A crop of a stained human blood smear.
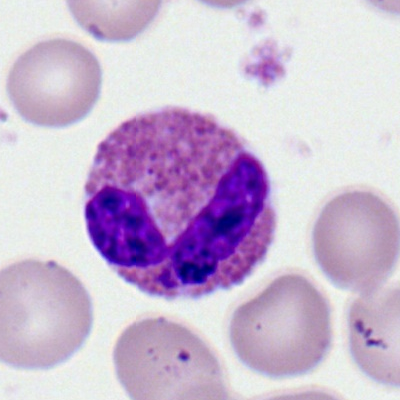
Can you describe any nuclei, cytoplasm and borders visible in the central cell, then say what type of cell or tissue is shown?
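First, the outline is round and smooth. Second, the nucleus has two lobes, which together form a V opening upward. Third, its chromatin is dark purple and coarsely clumped. Last, the name: eosinophil.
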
